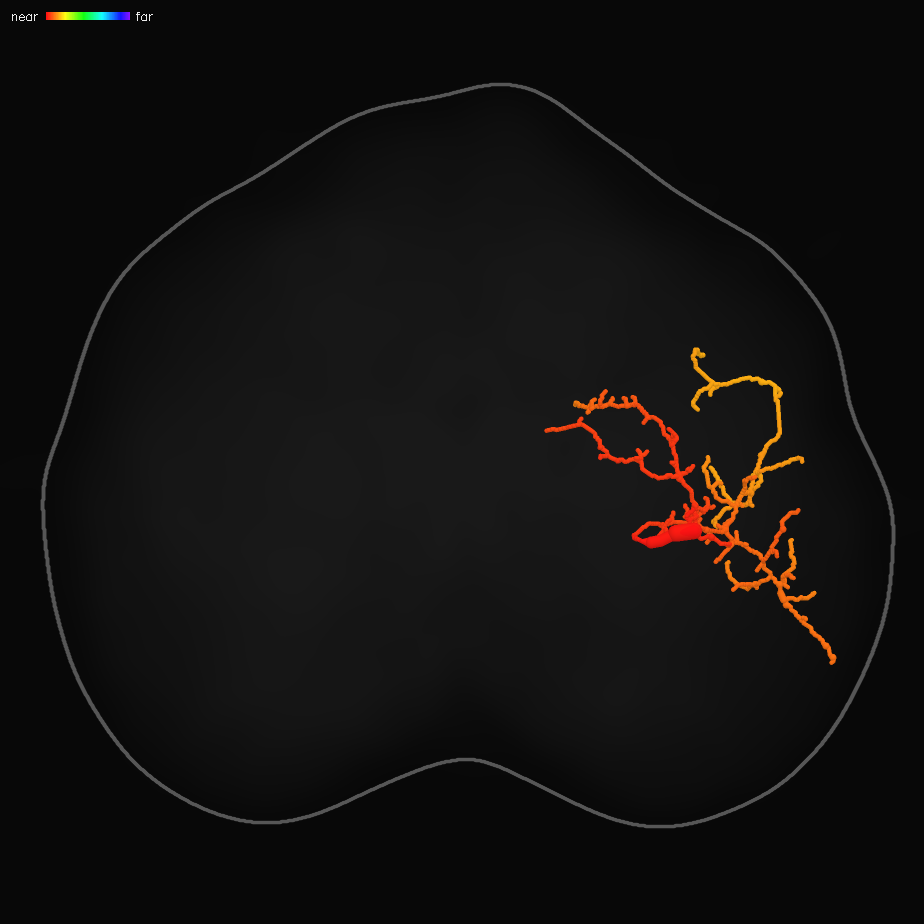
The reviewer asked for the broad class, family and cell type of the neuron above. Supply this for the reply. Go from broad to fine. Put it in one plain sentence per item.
A motor neuron of the nerve cord of hemilineage 15B, type Ta depressor MN.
